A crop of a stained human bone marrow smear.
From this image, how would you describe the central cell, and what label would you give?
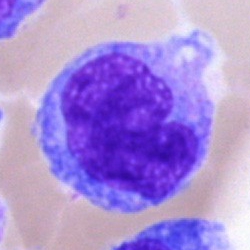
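Roughly round overall, the cell bulges outward in a rounded curve at its upper right. Its nucleus is folded, notched from the right side. Cytoplasm rims the whole nucleus, widest at the upper right, and holds no coarse dark granules. This is a monocyte.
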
